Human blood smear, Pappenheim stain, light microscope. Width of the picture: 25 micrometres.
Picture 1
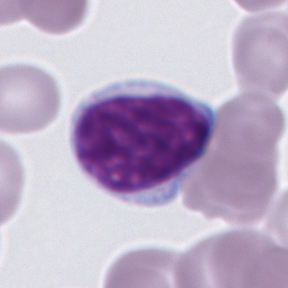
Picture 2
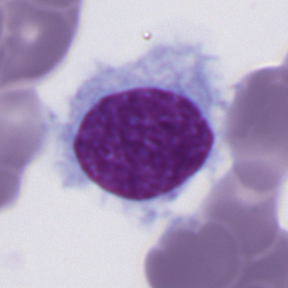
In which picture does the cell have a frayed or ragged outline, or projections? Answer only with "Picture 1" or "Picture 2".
Picture 2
